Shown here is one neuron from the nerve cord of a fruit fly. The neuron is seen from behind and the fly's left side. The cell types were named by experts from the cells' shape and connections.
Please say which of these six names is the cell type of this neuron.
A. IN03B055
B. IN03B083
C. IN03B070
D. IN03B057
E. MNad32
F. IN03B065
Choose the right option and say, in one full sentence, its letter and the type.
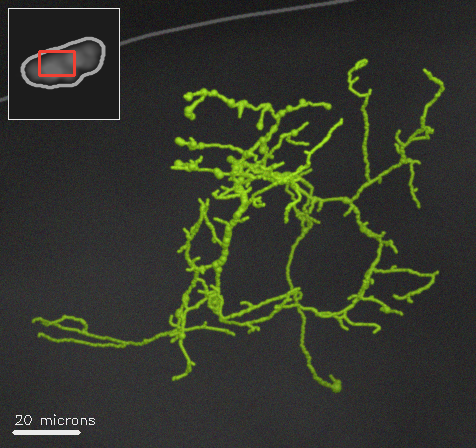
The neuron is typed as IN03B065, which is listed in option F.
